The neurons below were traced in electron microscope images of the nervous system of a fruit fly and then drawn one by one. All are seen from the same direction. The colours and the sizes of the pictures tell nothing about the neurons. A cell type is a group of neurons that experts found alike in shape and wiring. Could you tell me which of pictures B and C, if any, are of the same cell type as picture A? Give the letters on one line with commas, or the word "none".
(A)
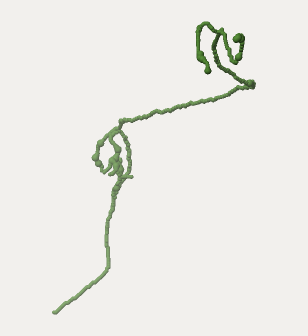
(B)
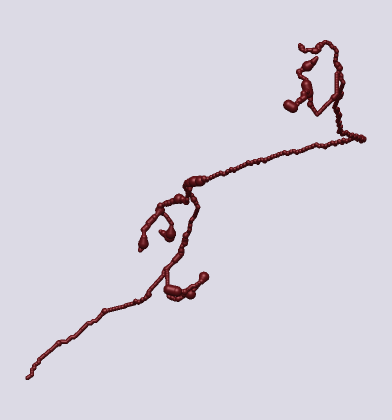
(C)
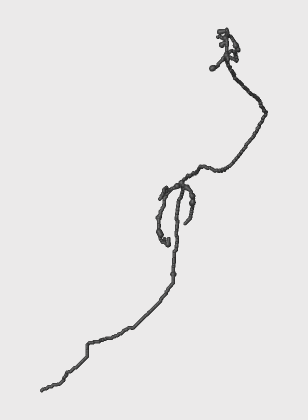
B, C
